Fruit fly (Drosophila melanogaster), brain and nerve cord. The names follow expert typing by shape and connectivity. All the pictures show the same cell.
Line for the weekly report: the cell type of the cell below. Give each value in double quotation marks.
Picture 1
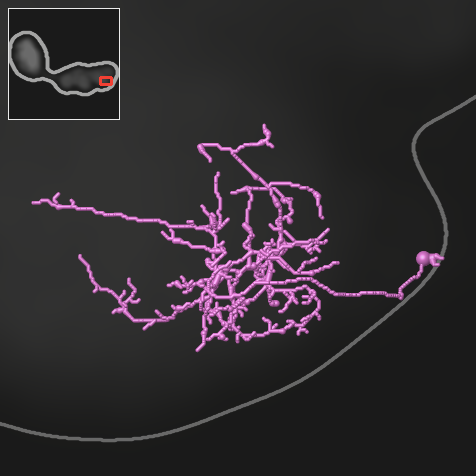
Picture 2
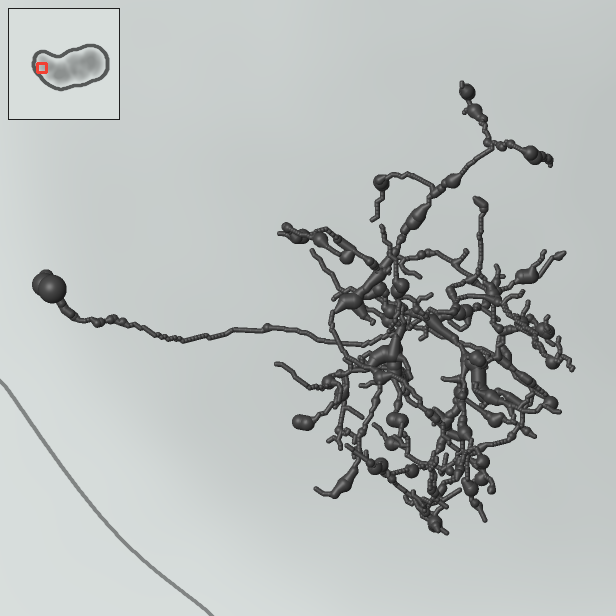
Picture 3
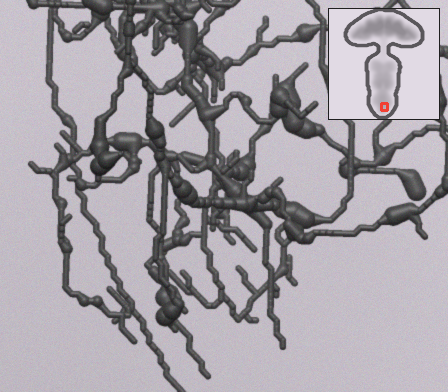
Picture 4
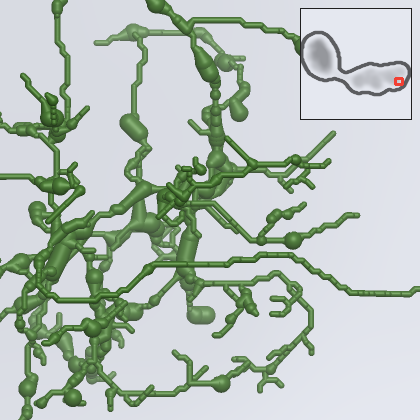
"IN01B056"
